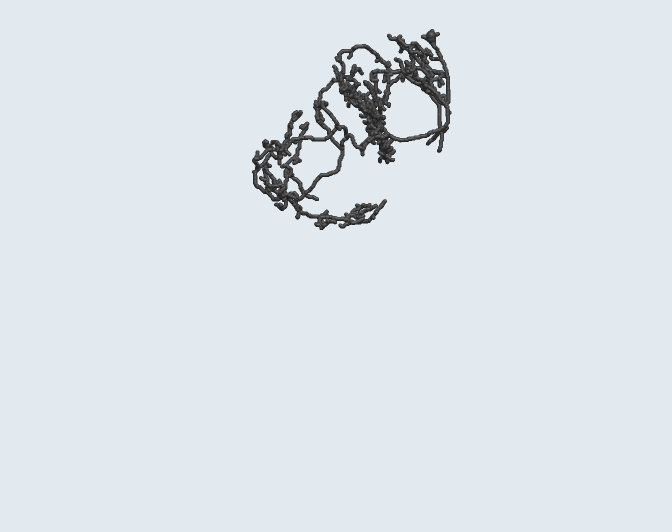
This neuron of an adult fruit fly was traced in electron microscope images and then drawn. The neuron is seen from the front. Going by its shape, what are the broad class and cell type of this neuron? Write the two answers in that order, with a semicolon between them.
nerve-cord intrinsic neuron; INXXX263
